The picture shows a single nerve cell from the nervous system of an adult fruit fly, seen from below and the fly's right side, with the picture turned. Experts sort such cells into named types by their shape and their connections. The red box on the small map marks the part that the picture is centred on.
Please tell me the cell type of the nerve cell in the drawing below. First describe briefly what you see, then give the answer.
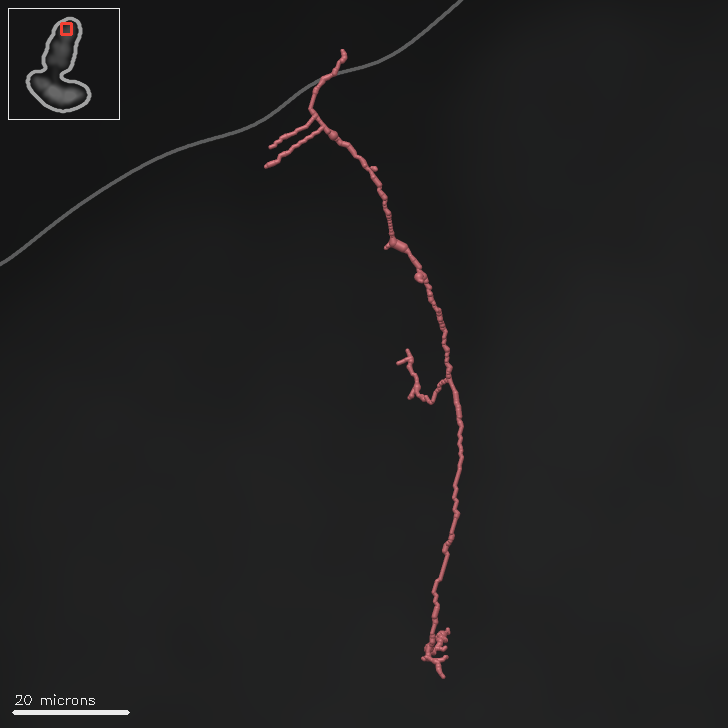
It lies in the nerve cord. By the scale bar it is about 110 microns tall in this view. It has a dozen or fewer branch ends. This is a sensory neuron entering the nerve cord. Its cell type is SNta43.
